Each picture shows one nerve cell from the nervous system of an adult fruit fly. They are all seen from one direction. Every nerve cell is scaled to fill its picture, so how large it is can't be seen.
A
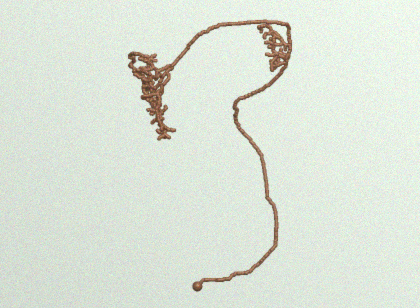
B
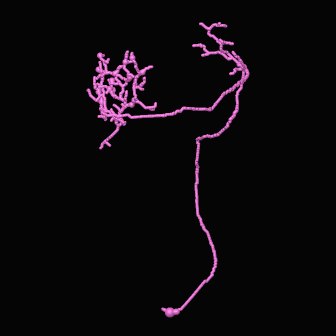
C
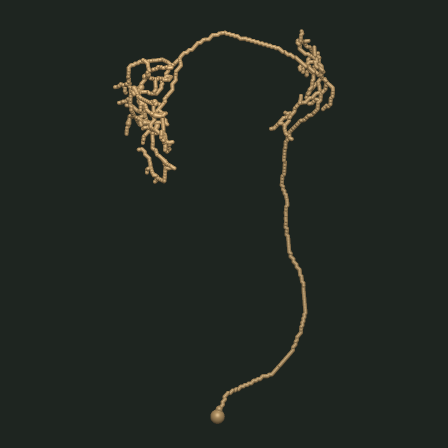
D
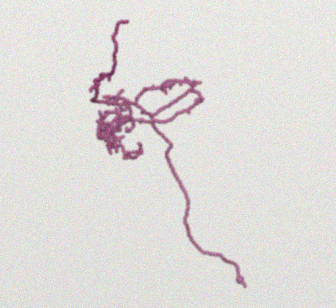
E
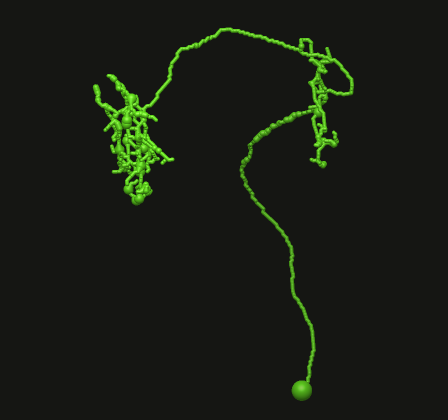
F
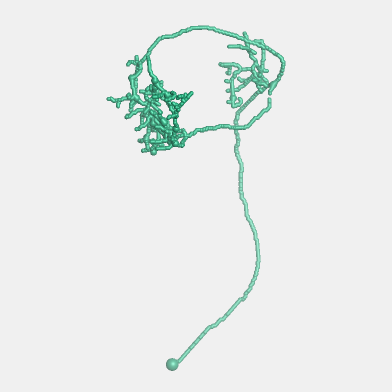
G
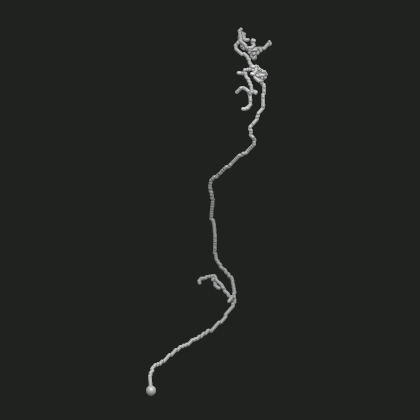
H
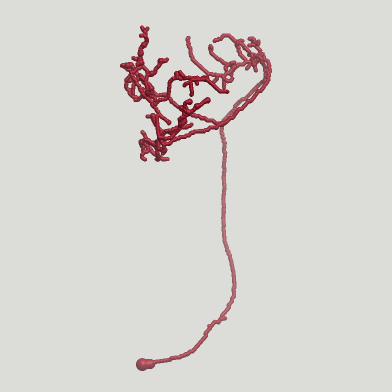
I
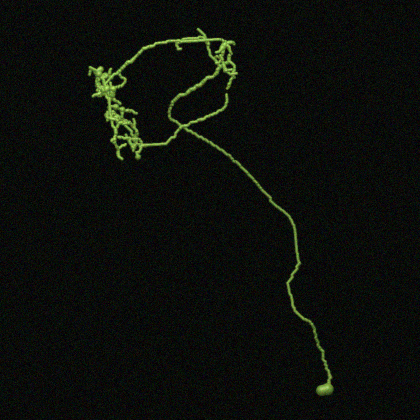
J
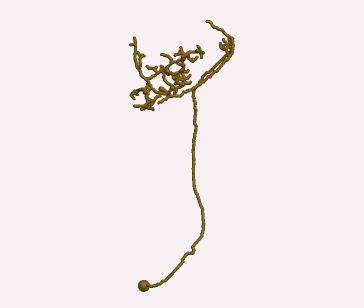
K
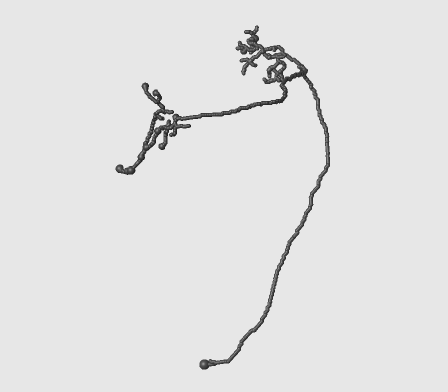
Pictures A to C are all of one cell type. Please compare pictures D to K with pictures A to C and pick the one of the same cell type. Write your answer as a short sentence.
The nerve cell in picture E is of the same cell type.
